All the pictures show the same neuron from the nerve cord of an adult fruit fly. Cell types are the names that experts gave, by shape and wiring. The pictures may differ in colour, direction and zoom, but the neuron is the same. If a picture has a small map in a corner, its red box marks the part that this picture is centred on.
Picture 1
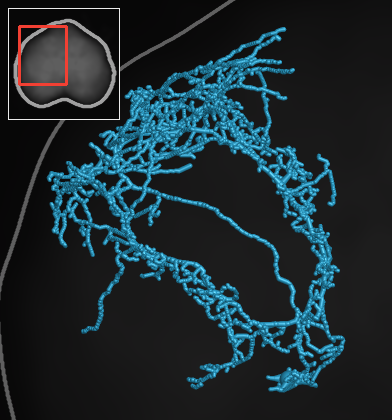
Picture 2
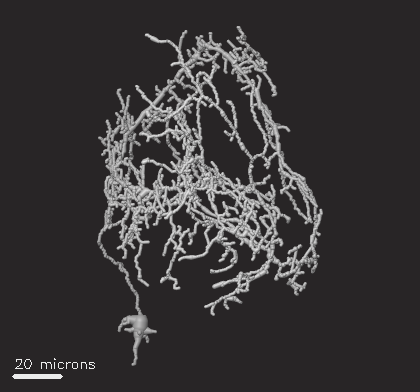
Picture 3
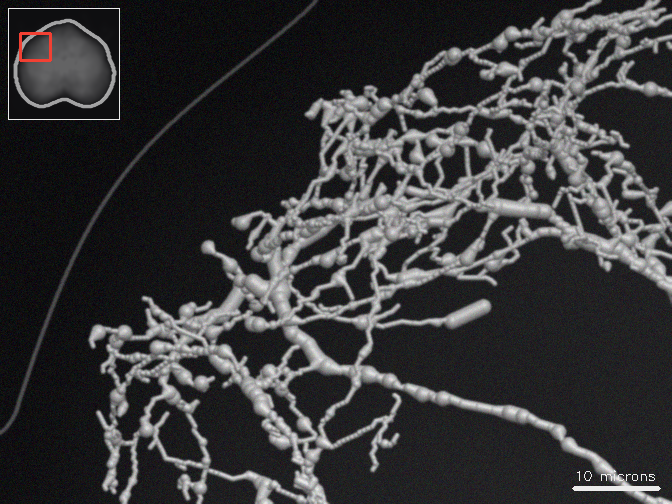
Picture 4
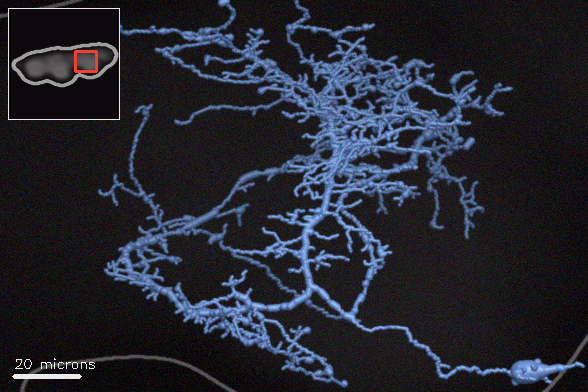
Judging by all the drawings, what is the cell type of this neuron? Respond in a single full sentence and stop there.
This neuron is an instance of the cell type IN04B007.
